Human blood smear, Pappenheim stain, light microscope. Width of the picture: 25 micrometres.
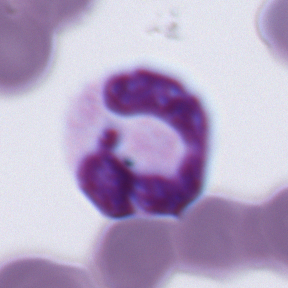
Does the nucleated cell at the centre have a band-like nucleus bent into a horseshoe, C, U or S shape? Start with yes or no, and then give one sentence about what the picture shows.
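Yes. The nucleus is a curved band that wraps around the centre of the cell, leaving a gap at the upper left.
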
